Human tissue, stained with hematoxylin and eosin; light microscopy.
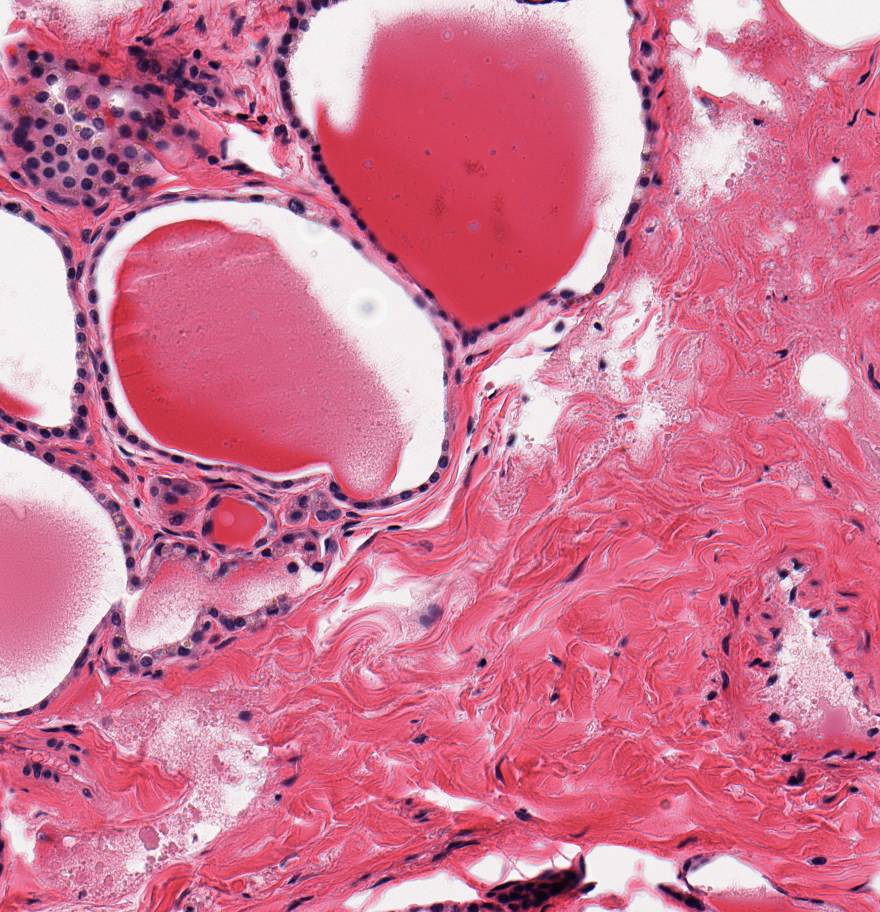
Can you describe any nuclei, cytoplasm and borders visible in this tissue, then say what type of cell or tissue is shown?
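Going item by item: rounded follicles cluster in the upper left, and fibrous stroma fills the right and lower parts. A single layer of flattened to low cuboidal cells with small dark nuclei lines each follicle. The stroma is wavy pink collagen bundles with scattered spindle-shaped nuclei. Pale, loosely textured patches of finely granular pink material sit in the collagen on the right and lower left. It is thyroid.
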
